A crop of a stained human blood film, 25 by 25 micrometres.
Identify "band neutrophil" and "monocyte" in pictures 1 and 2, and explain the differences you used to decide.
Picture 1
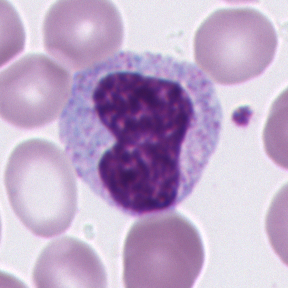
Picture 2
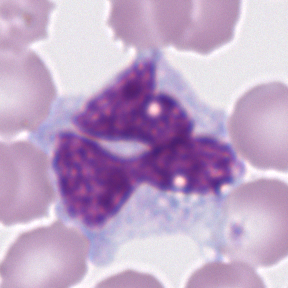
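Picture 1 is the band neutrophil, and picture 2 is the monocyte.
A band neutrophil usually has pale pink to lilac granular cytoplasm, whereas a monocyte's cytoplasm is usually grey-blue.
That matches what you have here: fine pinkish-purple granules are scattered through the cytoplasm in picture 1, while the cytoplasm in picture 2 is pale grey-blue and widest below the nucleus. The outlines differ as well, since picture 1 is roughly round and about 14 micrometres across, whereas picture 2 is irregular and angular, with pointed corners. In picture 1 the nucleus reaches almost to the lower edge of the cell and fills about 50% of its area, and its chromatin is dark purple with paler streaks running through it. In picture 2 the nucleus is irregularly folded, with a narrow pale cleft running into it from the left.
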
